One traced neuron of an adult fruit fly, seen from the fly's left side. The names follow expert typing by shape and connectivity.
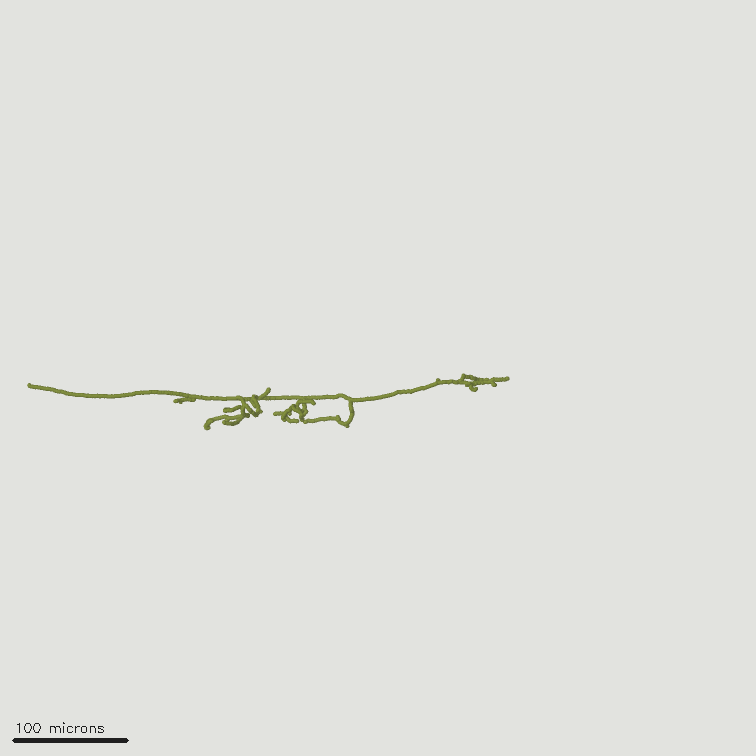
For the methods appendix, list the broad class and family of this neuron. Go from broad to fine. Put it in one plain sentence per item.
A descending neuron of hemilineage LB3.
